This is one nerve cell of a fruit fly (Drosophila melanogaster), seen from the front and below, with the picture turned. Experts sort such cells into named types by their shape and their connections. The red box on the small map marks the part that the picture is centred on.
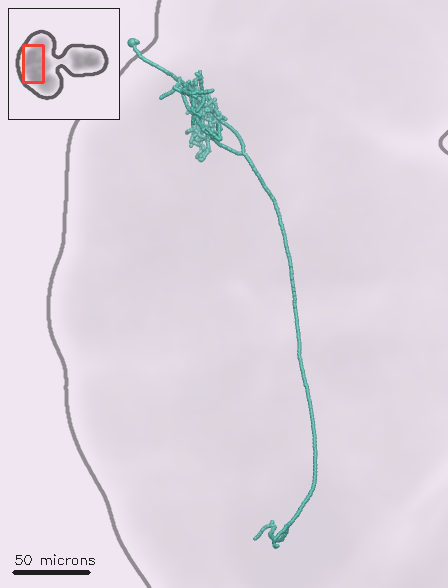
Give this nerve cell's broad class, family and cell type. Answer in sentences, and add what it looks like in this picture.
Its broad class is central-brain intrinsic neuron. The family is hemilineage VLPl2_posterior. The cell type is LHAV2g2_a. It is in the brain and does not reach the nerve cord. From top to bottom in the picture it spans about 350 microns.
